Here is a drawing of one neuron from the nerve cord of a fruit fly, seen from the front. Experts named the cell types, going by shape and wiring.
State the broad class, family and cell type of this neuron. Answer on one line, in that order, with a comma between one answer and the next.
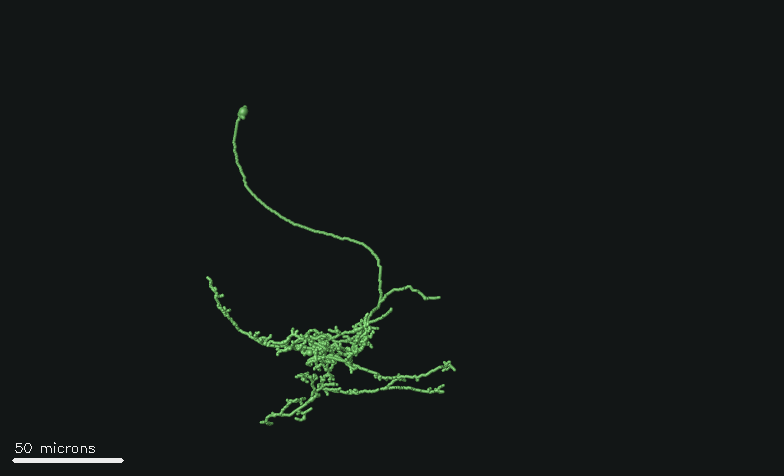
nerve-cord intrinsic neuron, hemilineage 23B, IN23B061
